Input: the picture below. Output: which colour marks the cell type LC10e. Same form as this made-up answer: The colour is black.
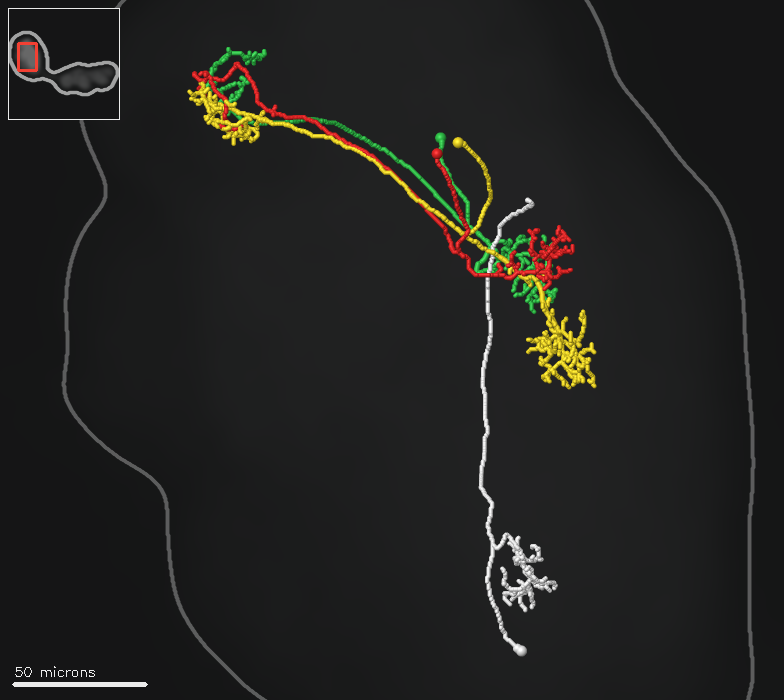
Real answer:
The colour is red.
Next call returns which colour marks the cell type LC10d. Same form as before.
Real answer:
The colour is yellow.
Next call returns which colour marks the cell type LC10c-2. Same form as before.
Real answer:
The colour is green.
